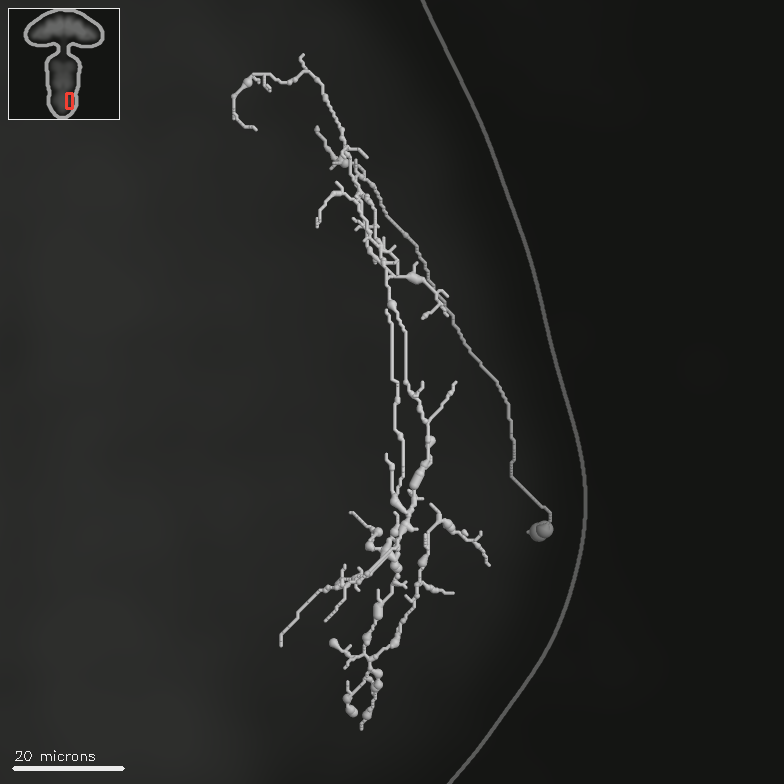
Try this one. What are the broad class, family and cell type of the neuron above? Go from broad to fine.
nerve-cord intrinsic neuron; hemilineage 08A; IN08A047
